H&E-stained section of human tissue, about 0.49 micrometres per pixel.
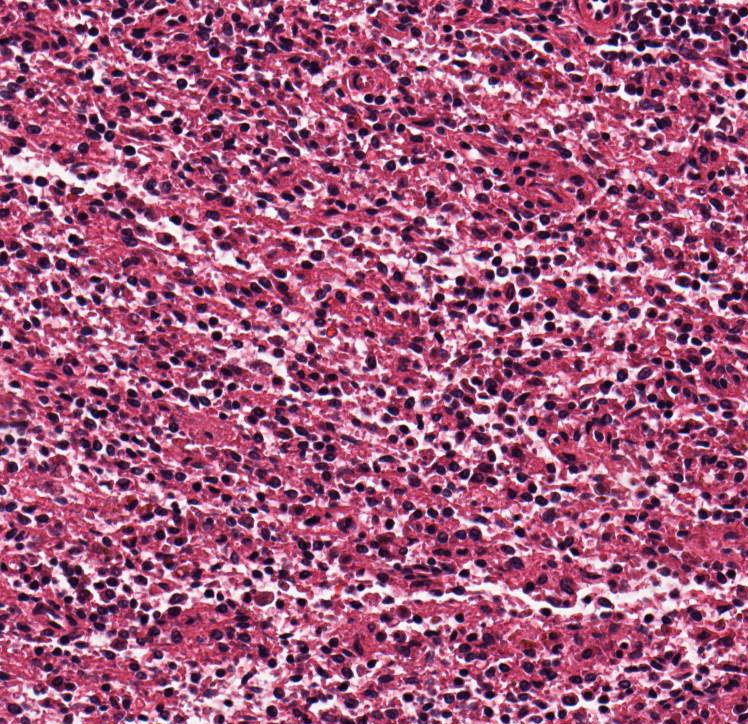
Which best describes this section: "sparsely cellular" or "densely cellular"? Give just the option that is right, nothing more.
Densely cellular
